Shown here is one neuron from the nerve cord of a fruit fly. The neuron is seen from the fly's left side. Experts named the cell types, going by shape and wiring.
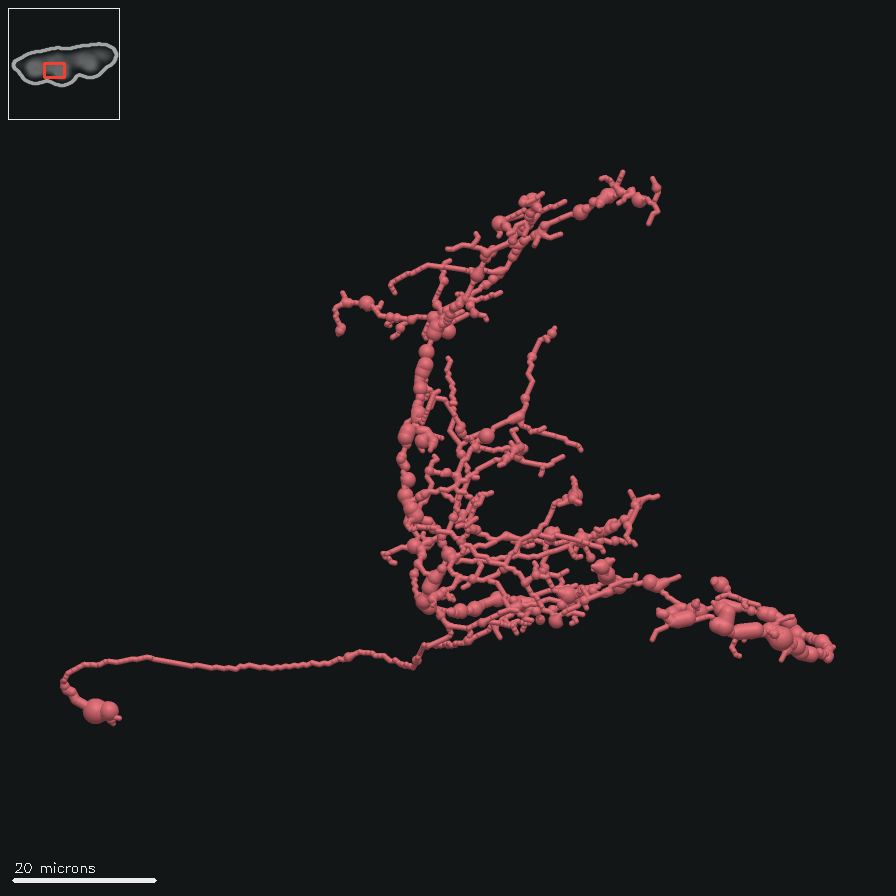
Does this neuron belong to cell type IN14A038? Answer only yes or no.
no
